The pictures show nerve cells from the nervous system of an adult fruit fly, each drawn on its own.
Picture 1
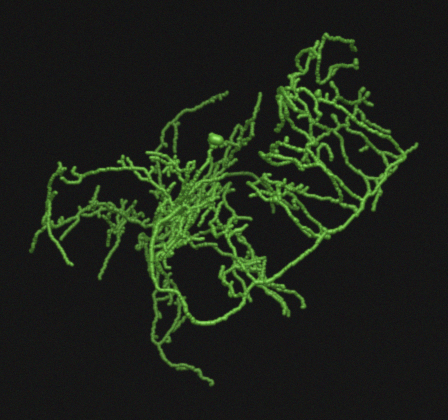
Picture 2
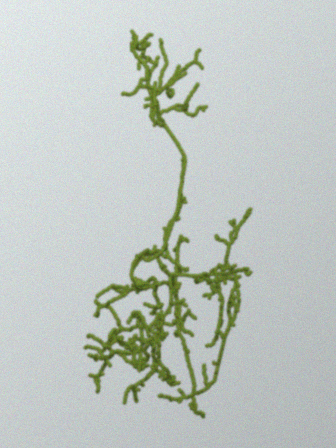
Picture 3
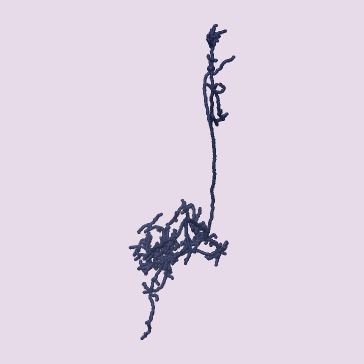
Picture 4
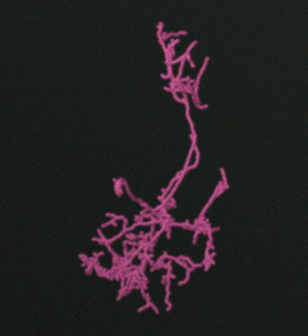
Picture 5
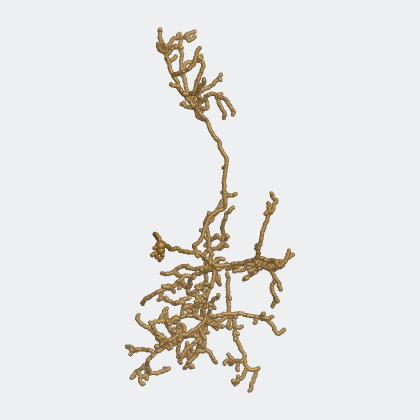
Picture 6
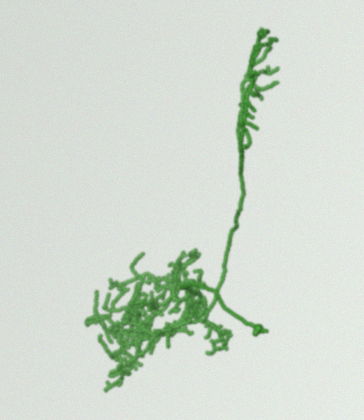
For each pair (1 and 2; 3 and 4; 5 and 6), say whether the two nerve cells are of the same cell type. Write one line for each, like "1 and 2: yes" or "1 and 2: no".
1 and 2: no
3 and 4: yes
5 and 6: yes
